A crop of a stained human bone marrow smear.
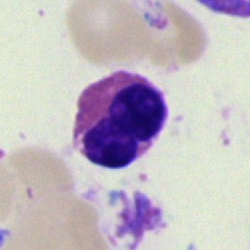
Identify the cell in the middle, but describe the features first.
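Checked in turn, the nucleus fills the lower right of the cell, leaving the cytoplasm mostly at the upper left. Chromatin next: it stains dark purple and looks dense. Cytoplasm last: pinkish-purple, with no clear vacuoles. Conclusion: eosinophil.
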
